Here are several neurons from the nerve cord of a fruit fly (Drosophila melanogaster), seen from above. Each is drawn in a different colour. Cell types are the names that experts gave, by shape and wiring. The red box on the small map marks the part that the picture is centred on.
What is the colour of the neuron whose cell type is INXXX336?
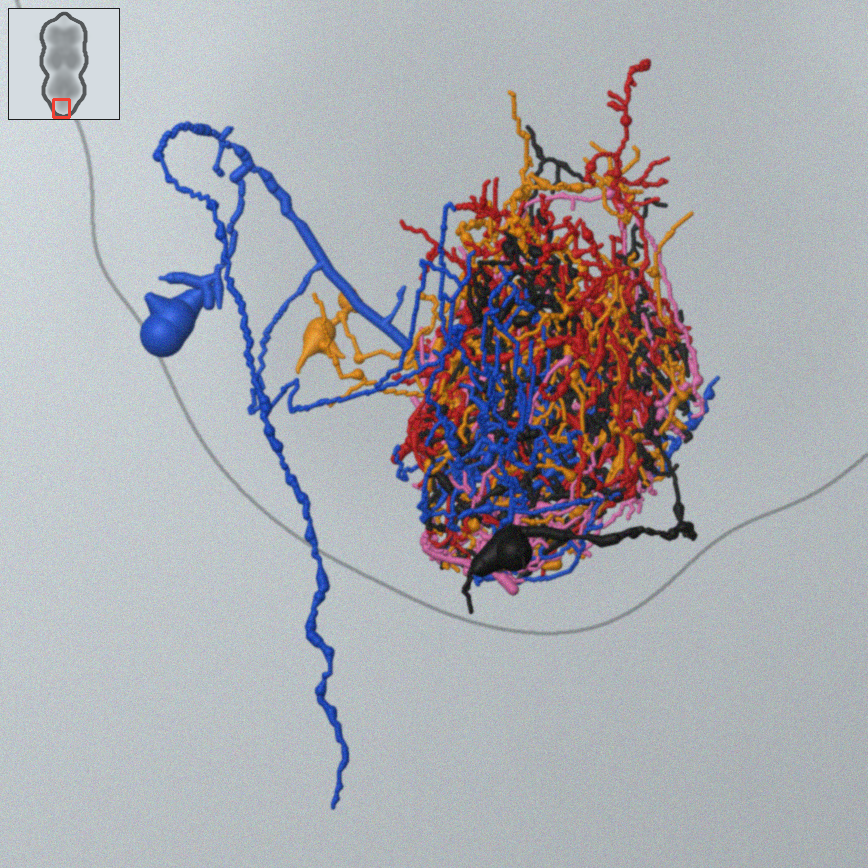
blue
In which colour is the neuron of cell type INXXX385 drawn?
red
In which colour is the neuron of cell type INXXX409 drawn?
pink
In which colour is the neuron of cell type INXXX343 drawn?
orange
